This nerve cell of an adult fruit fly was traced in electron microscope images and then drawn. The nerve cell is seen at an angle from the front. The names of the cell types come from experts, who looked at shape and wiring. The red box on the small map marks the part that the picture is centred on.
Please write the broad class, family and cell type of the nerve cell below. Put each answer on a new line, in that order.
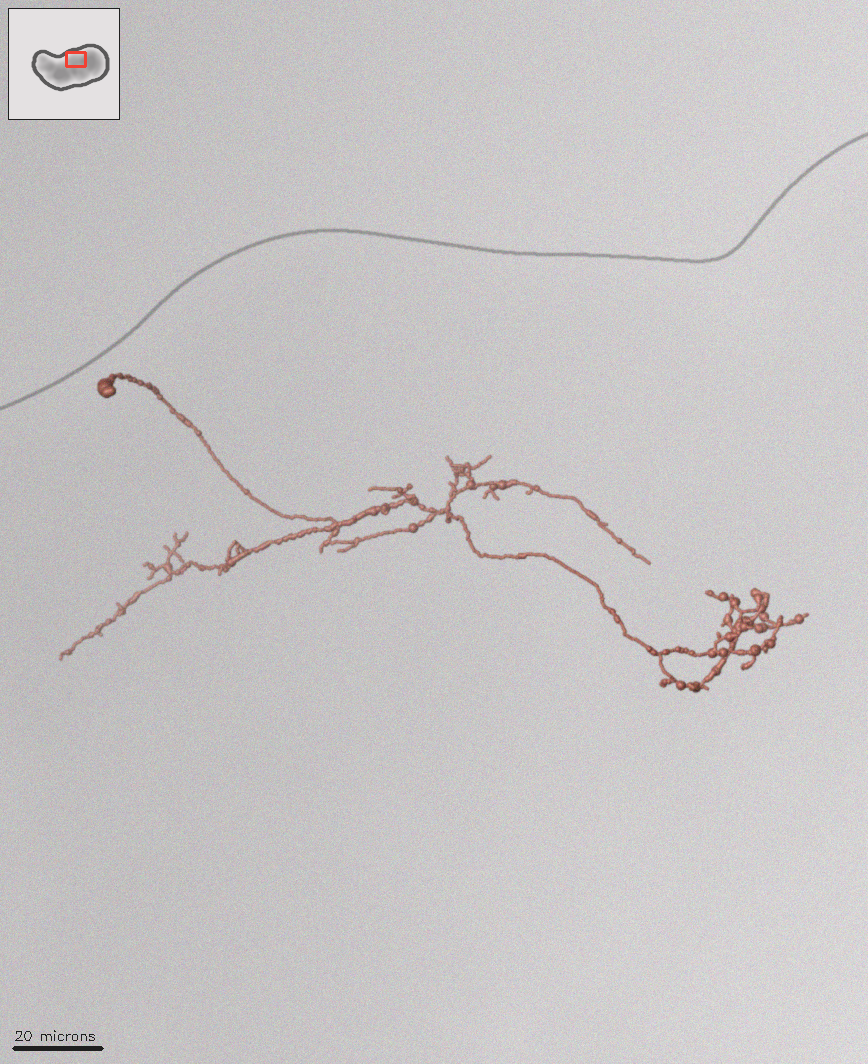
central-brain intrinsic neuron
hemilineage SLPad1_posterior
CB1171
